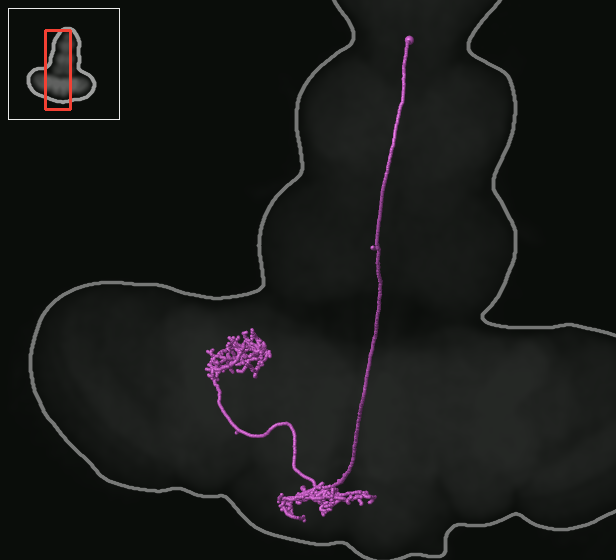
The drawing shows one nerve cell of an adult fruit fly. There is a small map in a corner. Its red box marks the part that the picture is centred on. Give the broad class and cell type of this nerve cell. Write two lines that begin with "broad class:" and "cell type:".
broad class: ascending neuron
cell type: ANXXX434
